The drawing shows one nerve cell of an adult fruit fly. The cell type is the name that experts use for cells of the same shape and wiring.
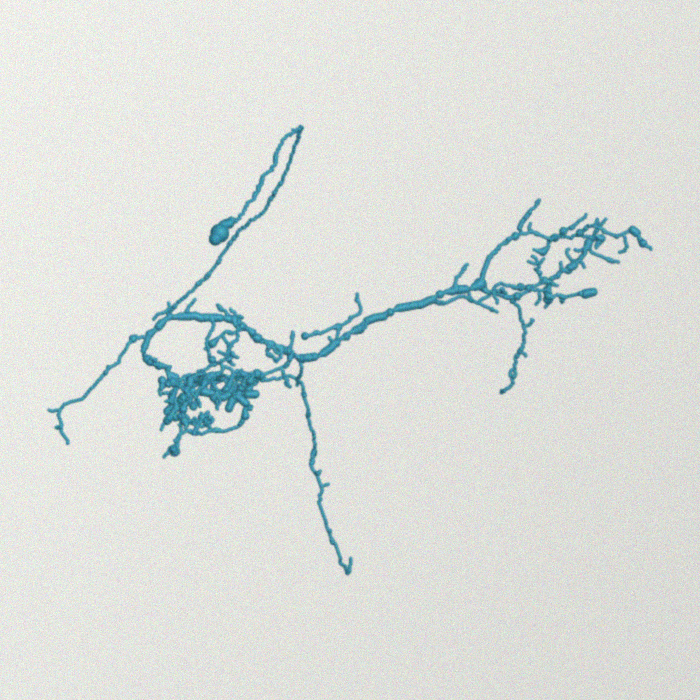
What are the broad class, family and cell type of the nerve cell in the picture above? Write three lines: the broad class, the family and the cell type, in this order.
central-brain intrinsic neuron
hemilineage MD3
AMMC027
